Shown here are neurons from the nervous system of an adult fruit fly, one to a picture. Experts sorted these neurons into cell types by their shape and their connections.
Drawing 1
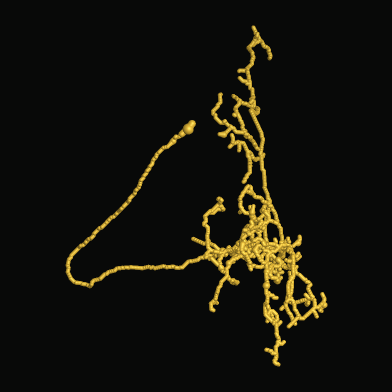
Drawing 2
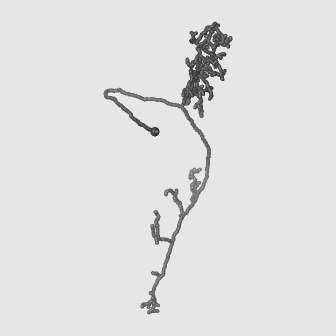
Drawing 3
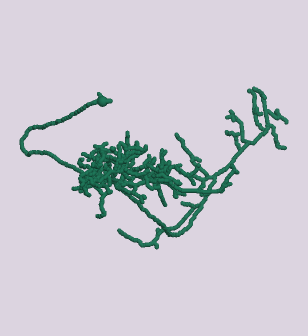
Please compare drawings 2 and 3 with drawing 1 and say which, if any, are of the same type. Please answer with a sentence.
Drawing 2 is of the same cell type.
